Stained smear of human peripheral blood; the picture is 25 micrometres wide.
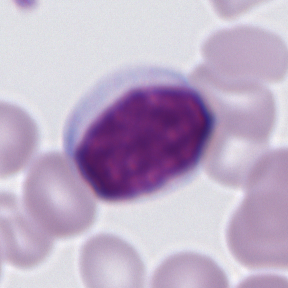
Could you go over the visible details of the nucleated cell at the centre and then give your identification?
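The cell measures about 14 by 11 micrometres and has a smooth outline without surface projections. Its oval nucleus, about 13 by 9 micrometres, has a smooth outline without any indentation and fills about 70% of the cell's area. The chromatin is dark purple and coarsely mottled with small paler patches. The rim of cytoplasm is widest on the upper left side. The cell is a large granular lymphocyte.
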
